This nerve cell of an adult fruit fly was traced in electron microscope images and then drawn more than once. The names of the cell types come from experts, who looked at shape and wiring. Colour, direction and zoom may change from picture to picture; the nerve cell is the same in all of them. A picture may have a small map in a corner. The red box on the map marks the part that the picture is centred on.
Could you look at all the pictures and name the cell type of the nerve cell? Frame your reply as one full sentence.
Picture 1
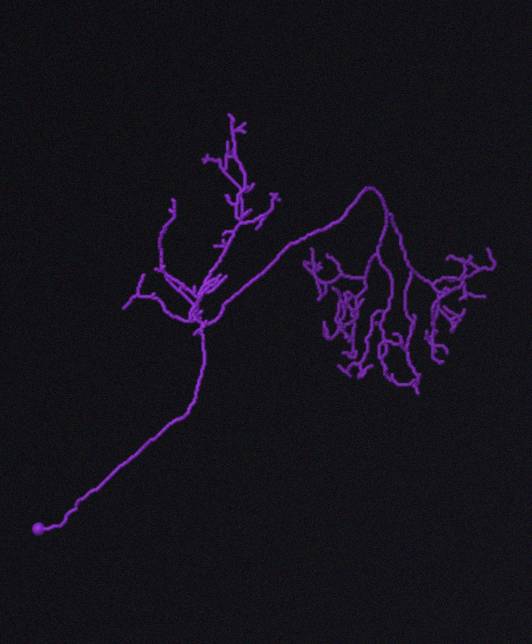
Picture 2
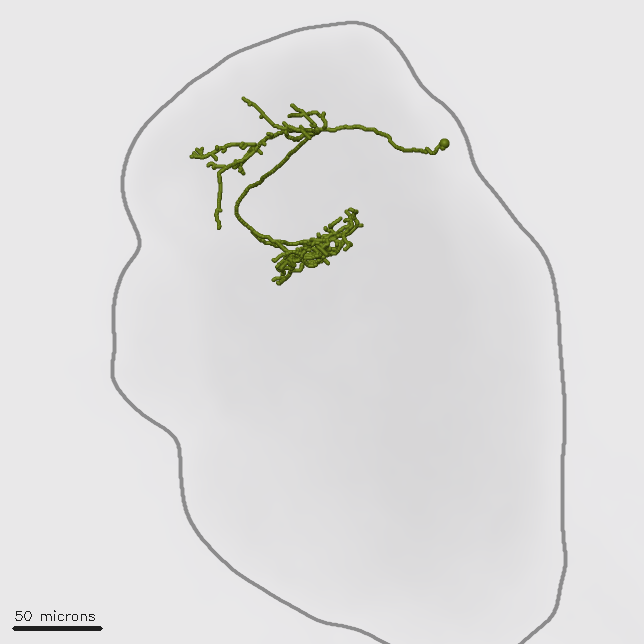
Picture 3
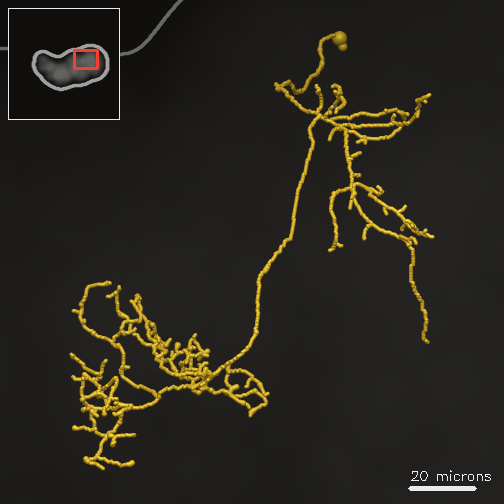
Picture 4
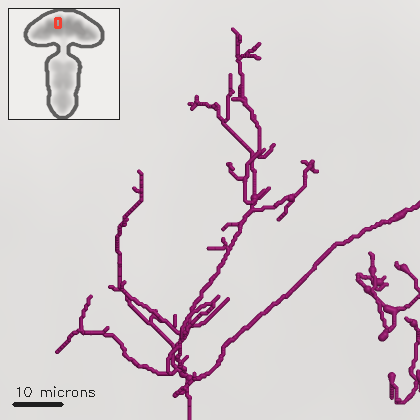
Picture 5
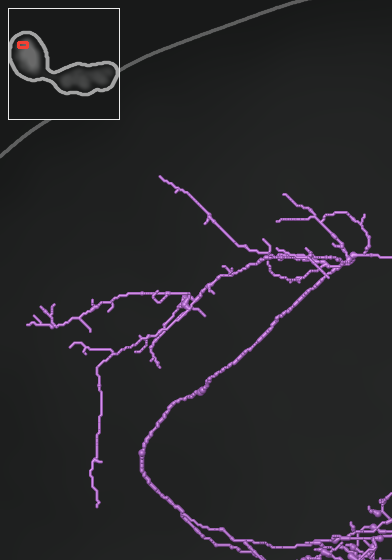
It is the cell type FB2G_a to which this nerve cell belongs.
